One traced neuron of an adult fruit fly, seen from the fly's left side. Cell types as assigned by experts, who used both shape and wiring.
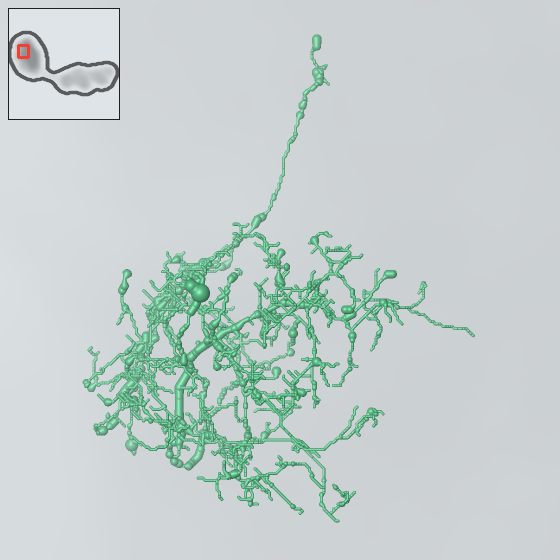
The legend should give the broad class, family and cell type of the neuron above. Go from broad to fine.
central-brain intrinsic neuron; hemilineage VLPl2_medial; AVLP165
